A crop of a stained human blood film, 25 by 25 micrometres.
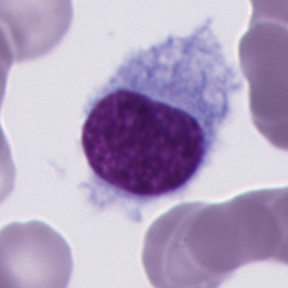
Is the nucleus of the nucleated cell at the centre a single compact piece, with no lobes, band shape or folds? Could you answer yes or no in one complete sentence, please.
Yes, what the cell has is a single compact round, oval or kidney-shaped nucleus.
